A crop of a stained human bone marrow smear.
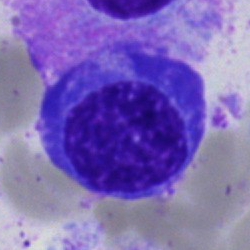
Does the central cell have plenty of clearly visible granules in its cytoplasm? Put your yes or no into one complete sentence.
No, no granules can be seen in the cytoplasm of this cell.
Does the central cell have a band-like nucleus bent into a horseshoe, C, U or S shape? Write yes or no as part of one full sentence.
No, it is a compact round or oval mass that the nucleus forms.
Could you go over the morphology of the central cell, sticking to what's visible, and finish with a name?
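Chromatin dark purple, clumped, small pale gaps between clumps. Cytoplasm deep blue; rim widest above the nucleus. Paler zone in the cytoplasm immediately above the nucleus. Plasma cell.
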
